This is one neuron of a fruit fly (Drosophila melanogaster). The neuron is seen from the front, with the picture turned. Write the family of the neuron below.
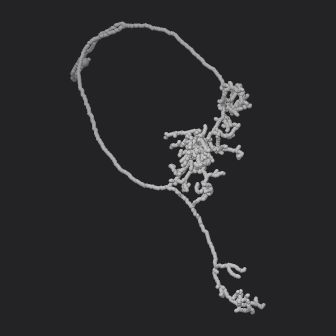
hemilineage VLPl&p1_posterior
